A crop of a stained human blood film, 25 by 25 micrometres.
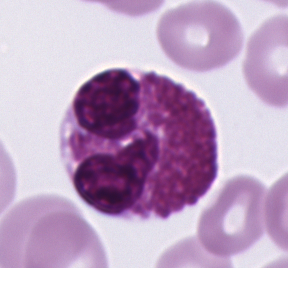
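Eosinophil, and you can pick out both lobes of its nucleus on the left side of the cell, one sitting above the other. Pinkish-red granules pack the cytoplasm, yet they lie beside the lobes rather than hiding them. It's about 14 micrometres across.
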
